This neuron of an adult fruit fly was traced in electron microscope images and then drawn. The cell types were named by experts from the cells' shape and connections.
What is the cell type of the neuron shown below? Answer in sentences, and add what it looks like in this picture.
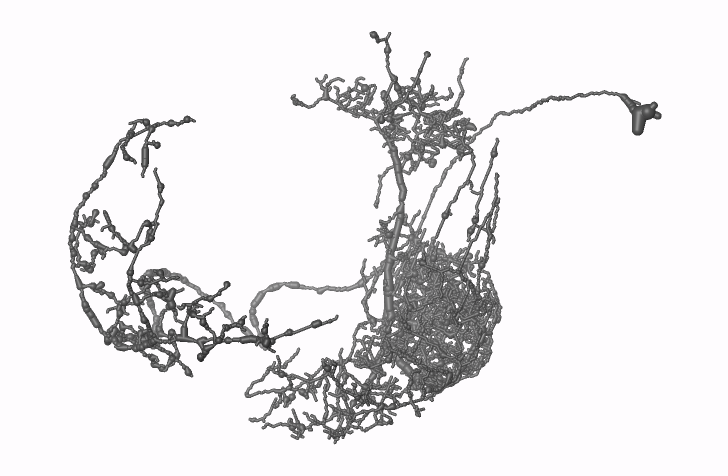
The cell type is AVLP479. Its broad class is central-brain intrinsic neuron. Its cell body lies at the upper right of the picture. The picture shows more than a hundred branch ends.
